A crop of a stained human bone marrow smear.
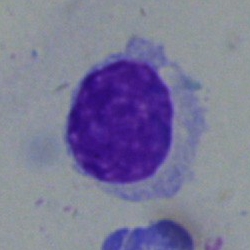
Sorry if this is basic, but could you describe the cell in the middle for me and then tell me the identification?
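Nucleus off-centre, toward the left; no distinct nucleolus. Cytoplasm pale greyish-blue, its rim wider on the right than the left, no granules. Lymphocyte.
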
